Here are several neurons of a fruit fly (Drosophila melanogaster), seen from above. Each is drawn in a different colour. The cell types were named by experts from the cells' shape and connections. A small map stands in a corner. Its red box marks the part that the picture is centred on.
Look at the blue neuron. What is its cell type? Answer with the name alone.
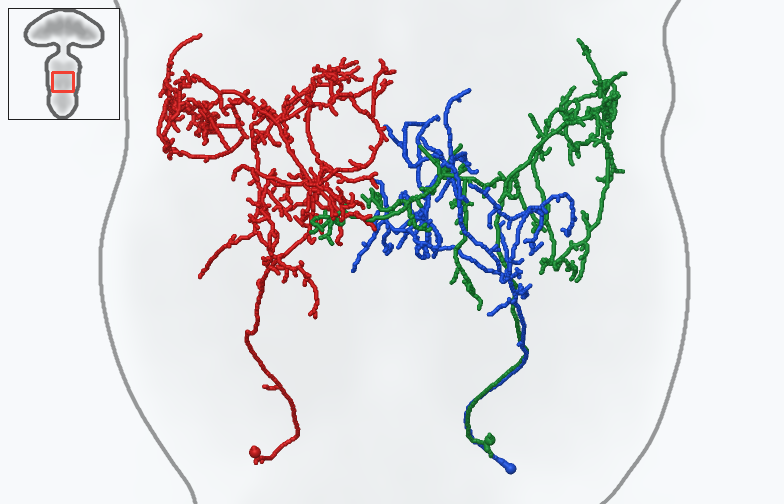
IN03B074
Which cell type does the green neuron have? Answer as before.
IN03B058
